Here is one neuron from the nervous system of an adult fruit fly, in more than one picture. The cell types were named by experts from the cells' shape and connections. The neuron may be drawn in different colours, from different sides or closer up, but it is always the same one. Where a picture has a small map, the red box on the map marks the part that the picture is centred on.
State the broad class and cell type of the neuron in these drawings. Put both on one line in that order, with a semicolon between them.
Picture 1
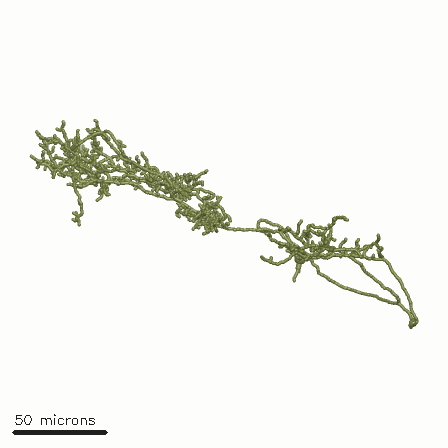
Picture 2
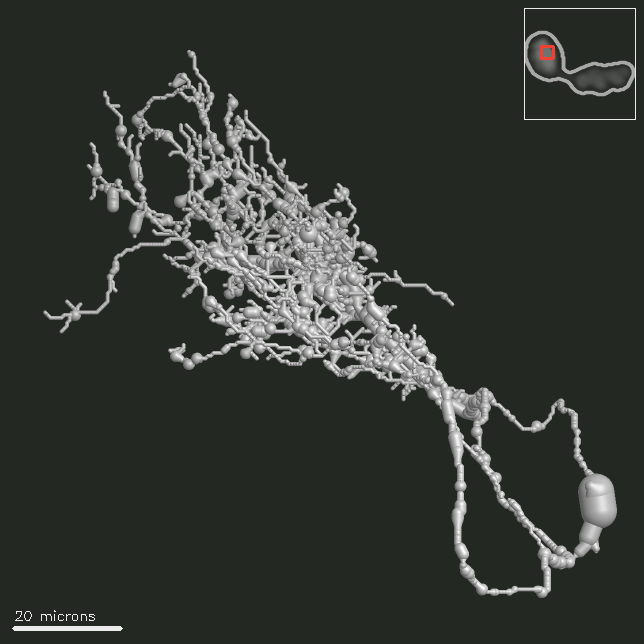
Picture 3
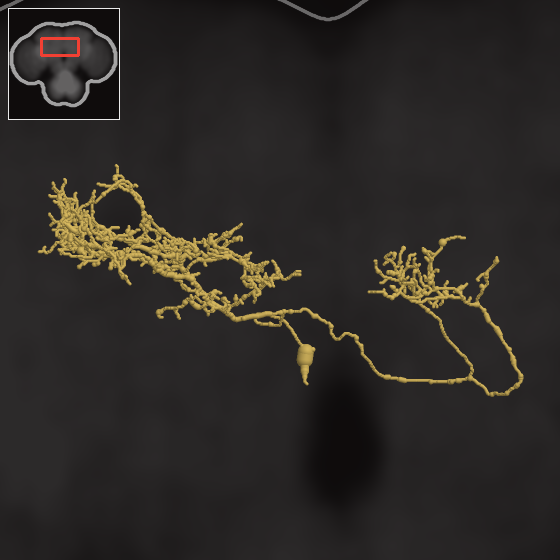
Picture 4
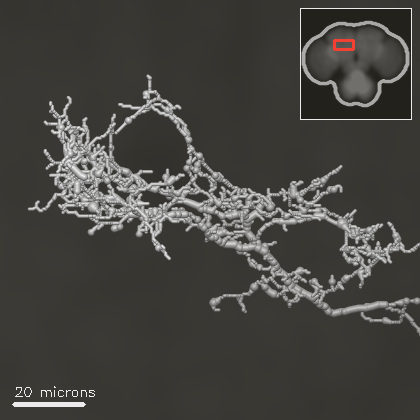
central-brain intrinsic neuron; IB065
